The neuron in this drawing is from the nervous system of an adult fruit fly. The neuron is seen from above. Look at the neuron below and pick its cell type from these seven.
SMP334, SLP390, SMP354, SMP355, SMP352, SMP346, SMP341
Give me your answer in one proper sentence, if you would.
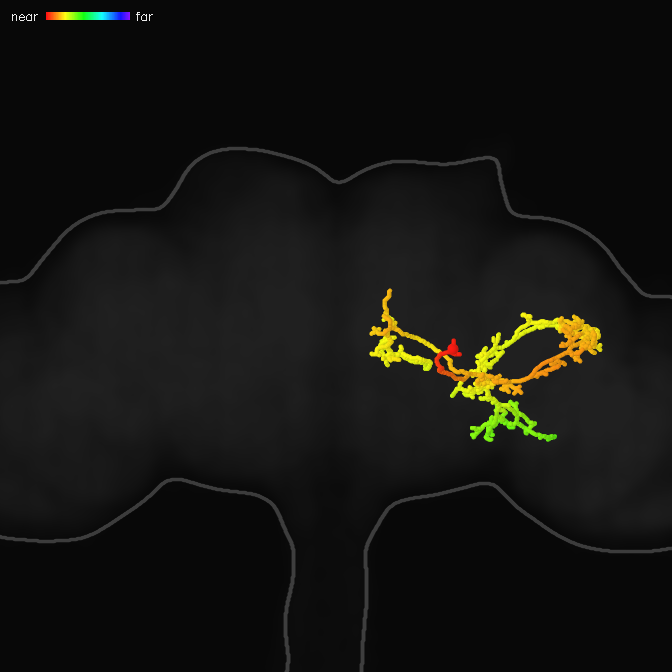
Belonging to the cell type SMP341 is this neuron.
